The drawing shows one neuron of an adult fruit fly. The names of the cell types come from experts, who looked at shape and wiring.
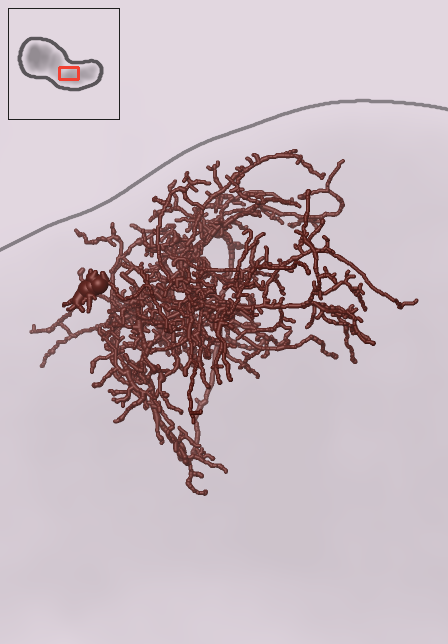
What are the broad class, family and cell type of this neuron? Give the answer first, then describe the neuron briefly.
It is a nerve-cord intrinsic neuron. The family is hemilineage 17B. The cell type is IN17B004. The picture shows more than a hundred branch ends. In this view it is about as wide as it is tall.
